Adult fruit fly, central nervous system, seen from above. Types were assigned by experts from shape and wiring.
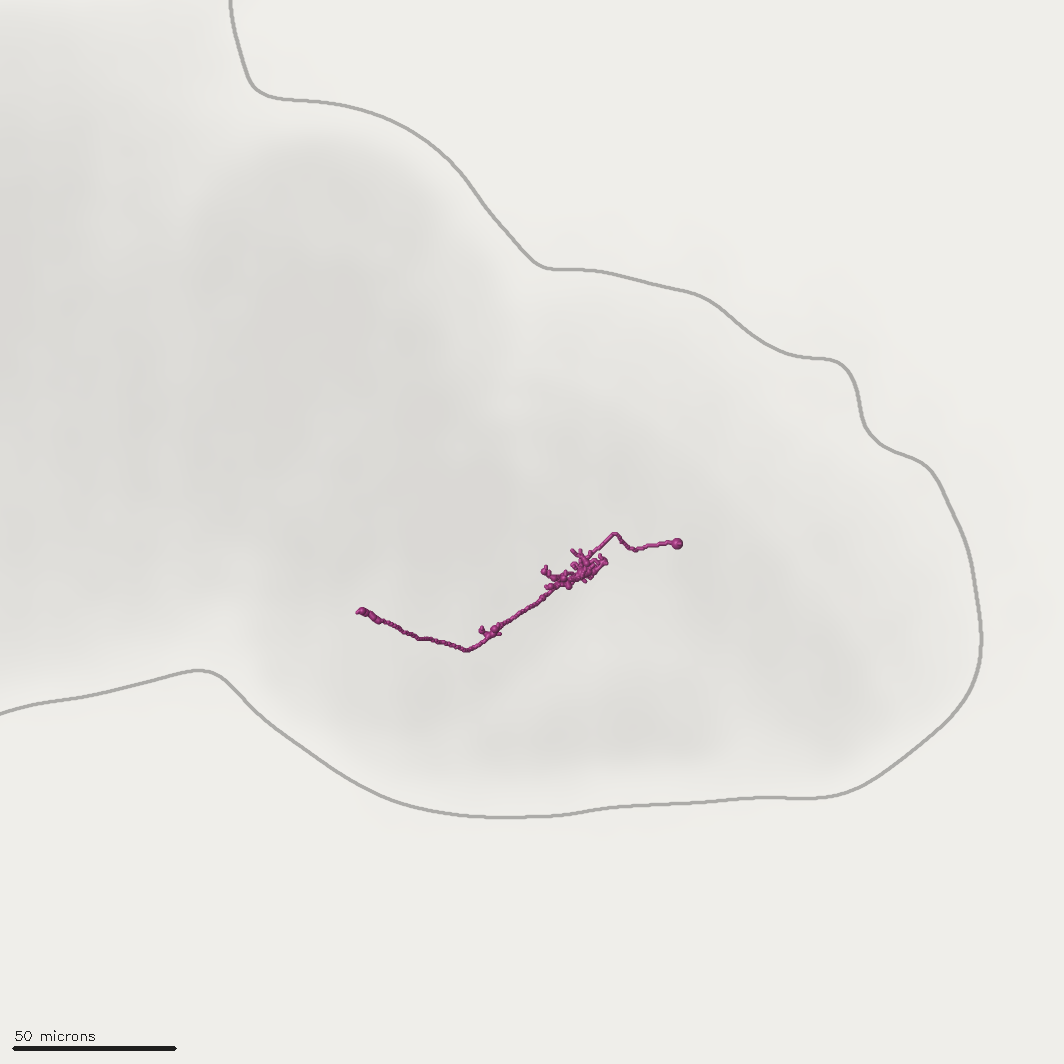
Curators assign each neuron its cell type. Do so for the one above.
Tm2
